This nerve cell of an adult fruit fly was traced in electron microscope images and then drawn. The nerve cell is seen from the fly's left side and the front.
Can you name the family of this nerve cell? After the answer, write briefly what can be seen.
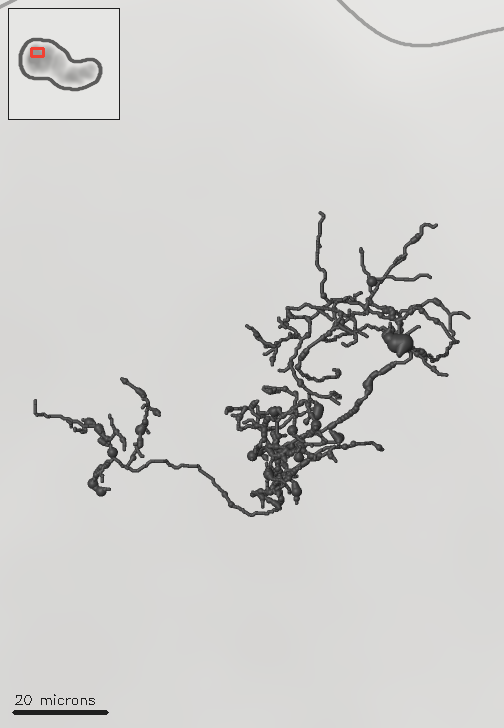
The name of its family is class DAN. It is a central-brain intrinsic neuron. The cell body can be seen on the right of the picture. By the scale bar it is about 95 microns wide in this view. Dozens of branch ends can be seen.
